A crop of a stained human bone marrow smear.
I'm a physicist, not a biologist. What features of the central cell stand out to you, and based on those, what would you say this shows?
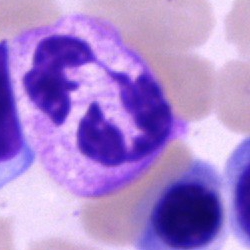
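Dark purple chromatin here, clumped quite densely, and I can't make out any nucleoli. The outline's a bit irregular too, somewhat angular. That's a segmented neutrophil.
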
